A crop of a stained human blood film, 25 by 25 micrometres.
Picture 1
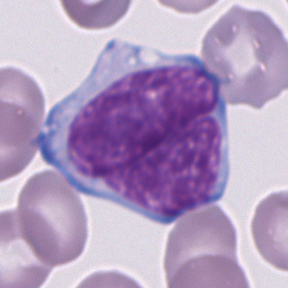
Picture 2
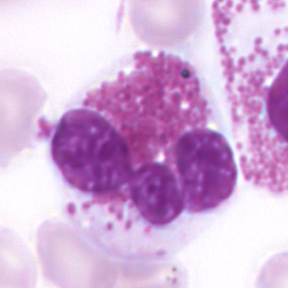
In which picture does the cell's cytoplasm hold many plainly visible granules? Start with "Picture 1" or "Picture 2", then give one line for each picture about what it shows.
Picture 2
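In picture 1: The cytoplasm shows no granules.
In picture 2: The granules are most crowded in the part of the cell above the nuclear lobes.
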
